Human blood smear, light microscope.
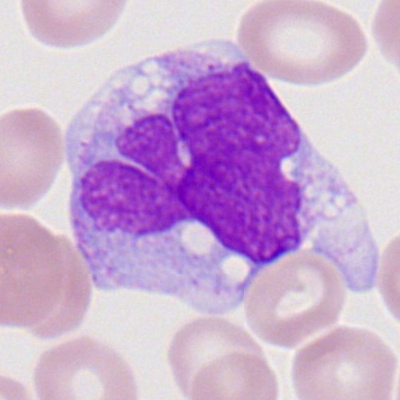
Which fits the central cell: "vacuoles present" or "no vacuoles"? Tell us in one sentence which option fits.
At least one clear vacuole is visible in its cytoplasm.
